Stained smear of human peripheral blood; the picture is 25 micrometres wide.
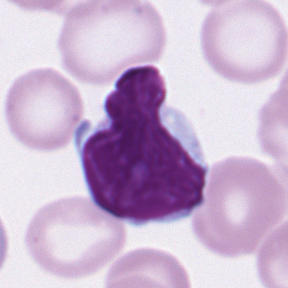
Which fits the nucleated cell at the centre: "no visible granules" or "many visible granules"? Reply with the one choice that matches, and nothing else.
No visible granules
